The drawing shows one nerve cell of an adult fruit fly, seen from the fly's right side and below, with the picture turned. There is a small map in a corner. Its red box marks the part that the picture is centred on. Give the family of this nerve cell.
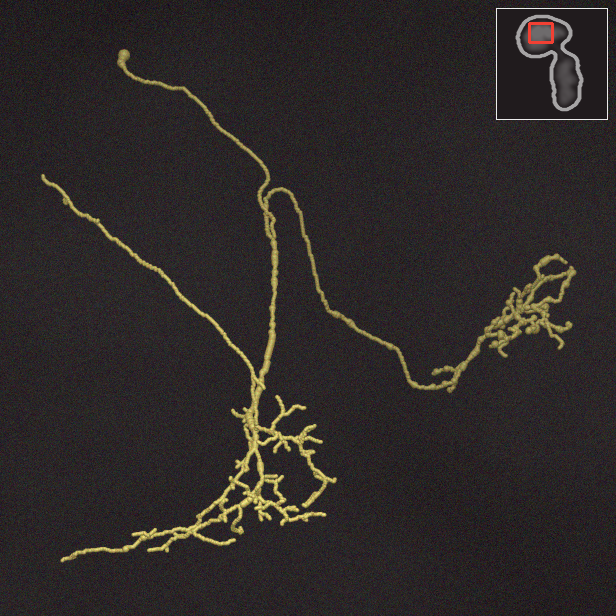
hemilineage WEDd2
